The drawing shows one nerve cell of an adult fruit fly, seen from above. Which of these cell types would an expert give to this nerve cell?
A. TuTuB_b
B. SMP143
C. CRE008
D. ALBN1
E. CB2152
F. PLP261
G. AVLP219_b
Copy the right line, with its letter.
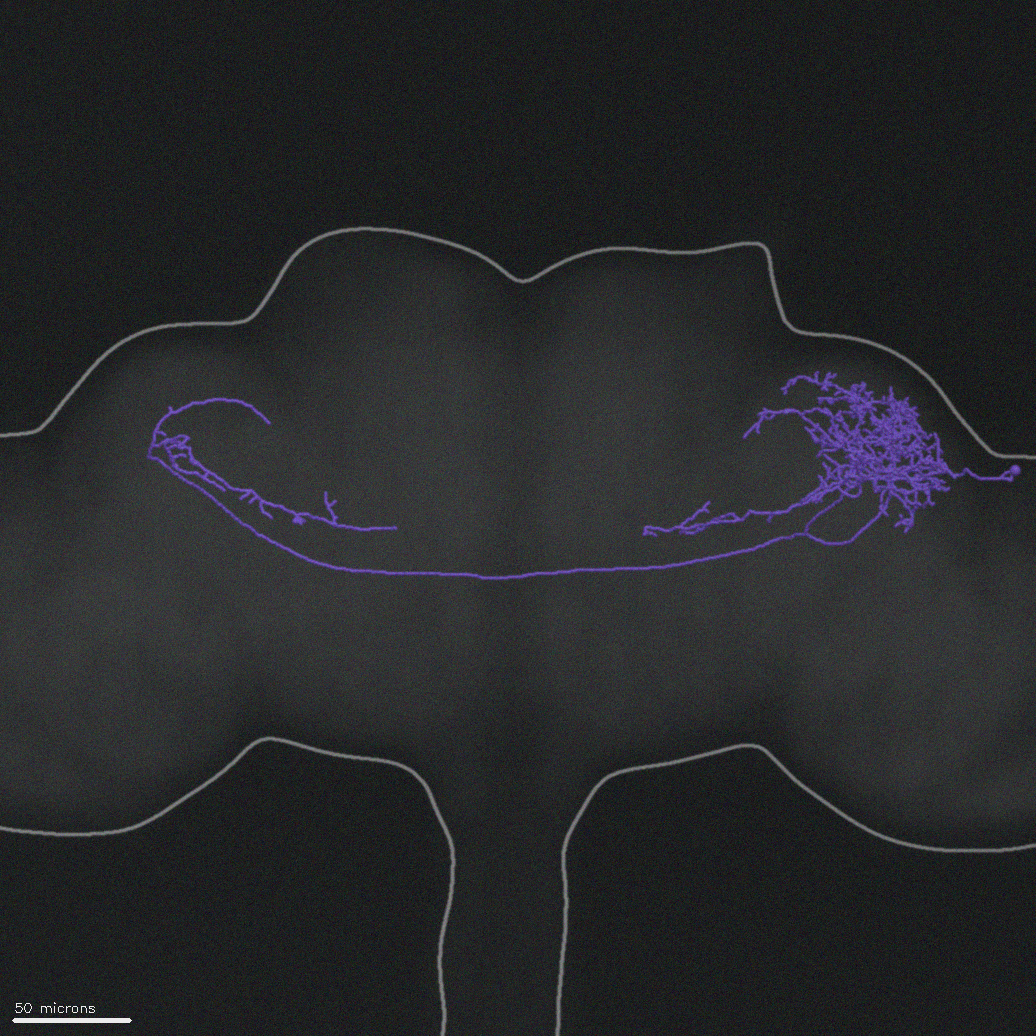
G. AVLP219_b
